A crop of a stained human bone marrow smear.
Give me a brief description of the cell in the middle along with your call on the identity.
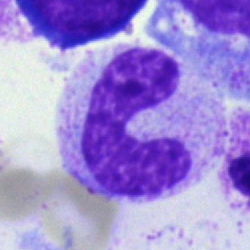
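Note the roughly round, smooth outline of this cell. The nucleus is bent into a C or horseshoe shape, its concave side opening to the right. Its chromatin is moderately clumped, with darker patches separated by paler spots, and no distinct nucleoli can be made out. This is a band neutrophil.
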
